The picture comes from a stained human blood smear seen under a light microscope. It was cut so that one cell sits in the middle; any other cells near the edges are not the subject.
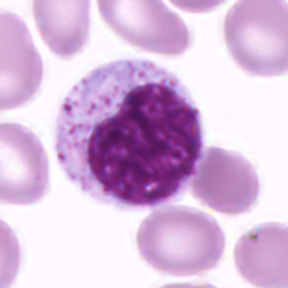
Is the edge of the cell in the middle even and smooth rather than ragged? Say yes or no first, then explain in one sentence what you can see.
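Yes. The cell outline is round and smooth.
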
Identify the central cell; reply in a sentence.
The cell found in the middle of this crop is a metamyelocyte.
